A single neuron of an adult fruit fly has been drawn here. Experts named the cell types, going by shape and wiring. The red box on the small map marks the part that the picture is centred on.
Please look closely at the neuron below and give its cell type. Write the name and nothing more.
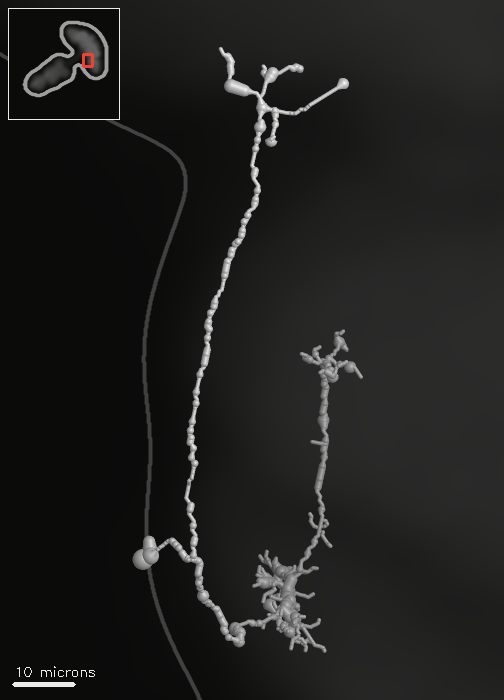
LLPC2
